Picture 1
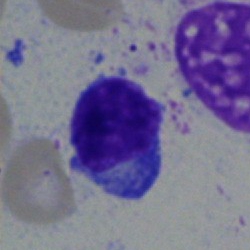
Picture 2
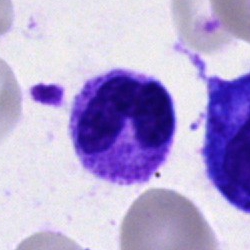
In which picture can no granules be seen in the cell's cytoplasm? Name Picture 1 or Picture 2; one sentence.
Picture 1 is where the cell's cytoplasm lacks visible granules.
